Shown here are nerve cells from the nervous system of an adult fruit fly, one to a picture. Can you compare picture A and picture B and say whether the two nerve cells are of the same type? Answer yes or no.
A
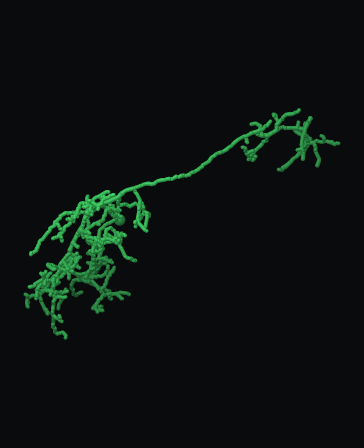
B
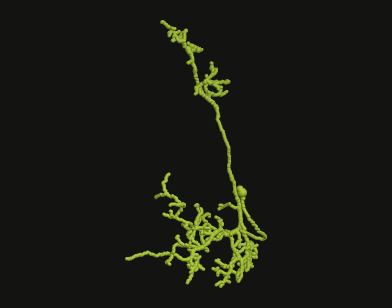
yes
